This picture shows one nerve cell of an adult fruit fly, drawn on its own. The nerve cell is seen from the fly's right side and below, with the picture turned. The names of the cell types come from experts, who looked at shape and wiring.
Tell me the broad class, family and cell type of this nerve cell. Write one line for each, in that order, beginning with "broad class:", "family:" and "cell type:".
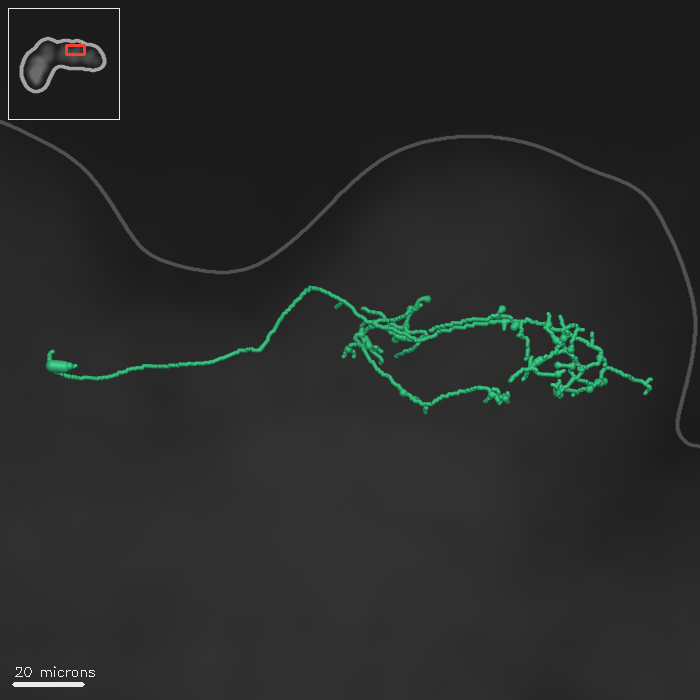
broad class: nerve-cord intrinsic neuron
family: hemilineage 14A
cell type: IN14A106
